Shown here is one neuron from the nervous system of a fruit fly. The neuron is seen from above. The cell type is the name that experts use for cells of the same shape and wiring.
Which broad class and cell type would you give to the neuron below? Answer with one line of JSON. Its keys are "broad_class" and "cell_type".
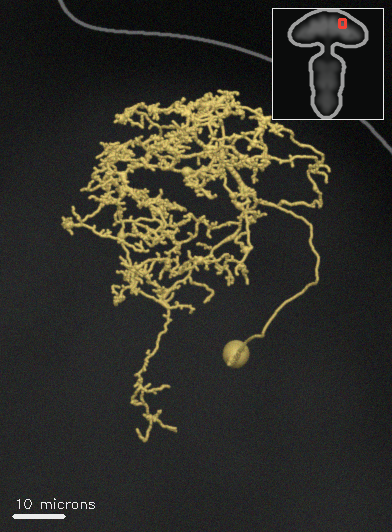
{"broad_class": "central-brain intrinsic neuron", "cell_type": "CB3329"}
